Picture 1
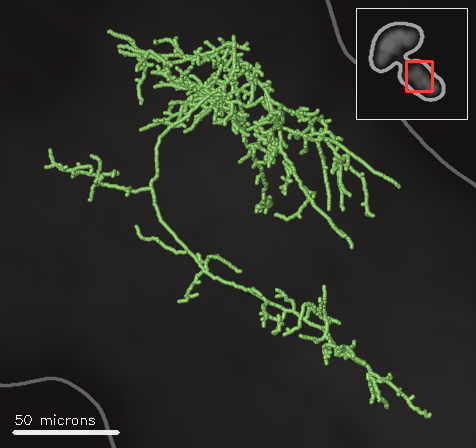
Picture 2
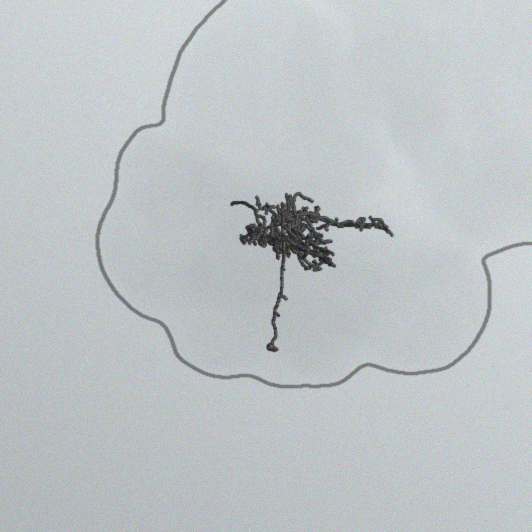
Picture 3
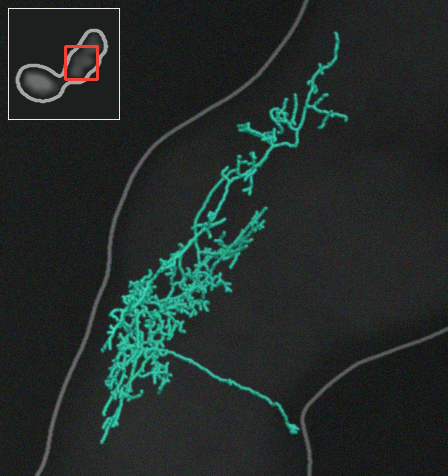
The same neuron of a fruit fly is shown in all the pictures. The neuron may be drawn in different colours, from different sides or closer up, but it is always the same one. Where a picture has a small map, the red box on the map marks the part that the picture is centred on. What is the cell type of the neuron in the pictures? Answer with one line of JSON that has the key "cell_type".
{"cell_type": "IN06A008"}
